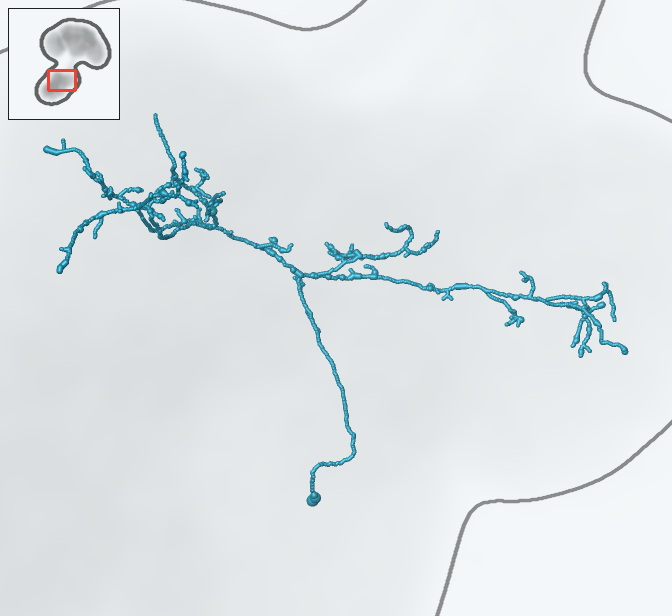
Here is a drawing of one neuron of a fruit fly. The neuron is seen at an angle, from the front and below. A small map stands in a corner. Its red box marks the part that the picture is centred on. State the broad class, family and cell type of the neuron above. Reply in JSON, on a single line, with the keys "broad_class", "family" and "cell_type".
{"broad_class": "nerve-cord intrinsic neuron", "family": "hemilineage 12B", "cell_type": "IN12B066_a"}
